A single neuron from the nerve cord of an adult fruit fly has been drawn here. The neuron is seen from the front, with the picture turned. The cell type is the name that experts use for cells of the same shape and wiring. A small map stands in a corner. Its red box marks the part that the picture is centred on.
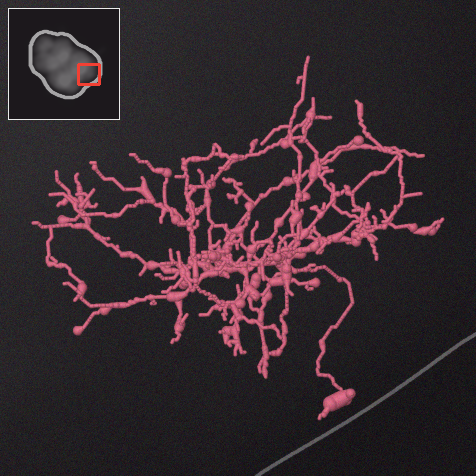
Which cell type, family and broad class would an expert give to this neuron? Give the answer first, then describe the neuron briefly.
The cell type is IN01B049. The family is hemilineage 01B. This is a nerve-cord intrinsic neuron. The picture shows dozens of branch ends. In this view it is about as wide as it is tall.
